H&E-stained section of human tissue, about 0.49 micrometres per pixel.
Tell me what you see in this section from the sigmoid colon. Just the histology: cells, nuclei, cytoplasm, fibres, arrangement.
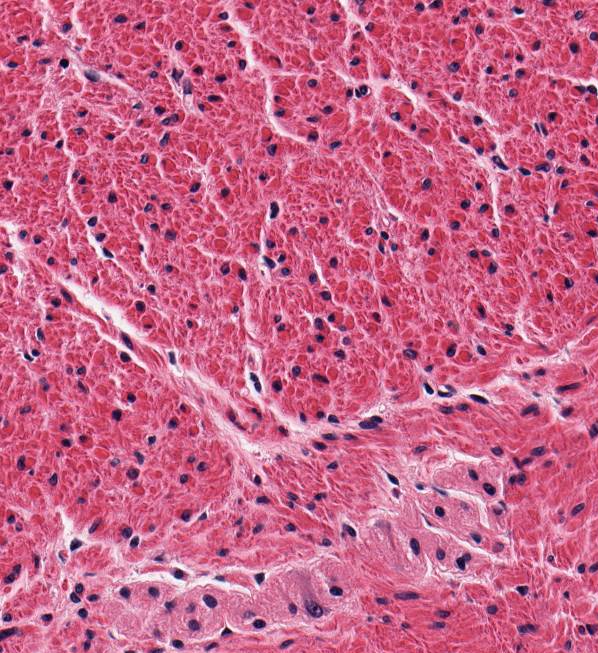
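Cross-cut fibres: small polygonal bright red profiles, closely packed. Many hold a single dark blue nucleus, central rather than at the edge. No fat cells in the field. No epithelium or glands seen.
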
